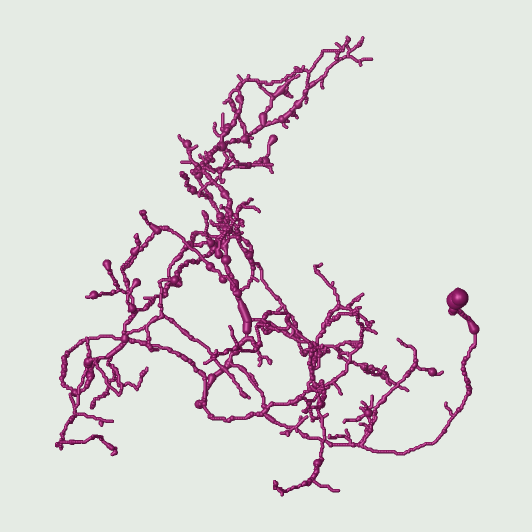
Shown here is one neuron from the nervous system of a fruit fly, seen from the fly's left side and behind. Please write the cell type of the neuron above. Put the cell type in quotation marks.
"CL272_a1"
